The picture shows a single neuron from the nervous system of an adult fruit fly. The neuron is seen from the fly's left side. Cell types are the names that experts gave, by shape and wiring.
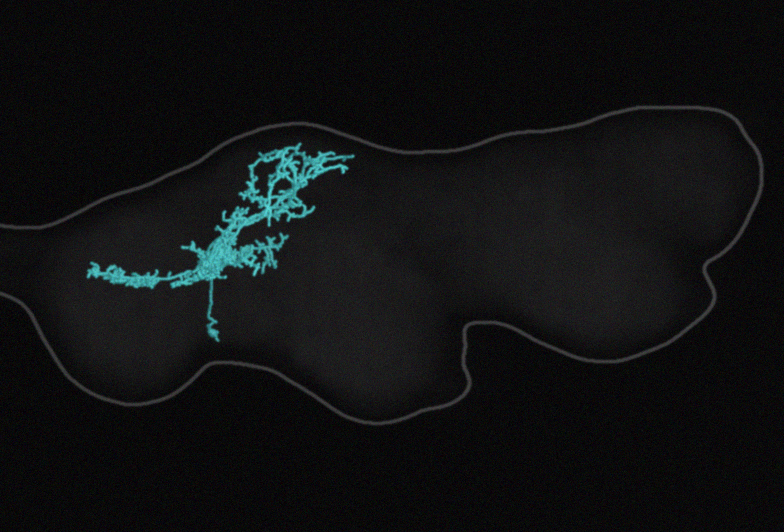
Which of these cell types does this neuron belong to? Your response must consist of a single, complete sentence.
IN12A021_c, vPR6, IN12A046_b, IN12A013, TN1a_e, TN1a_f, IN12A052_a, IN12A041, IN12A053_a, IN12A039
This neuron is categorized as cell type TN1a_e.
